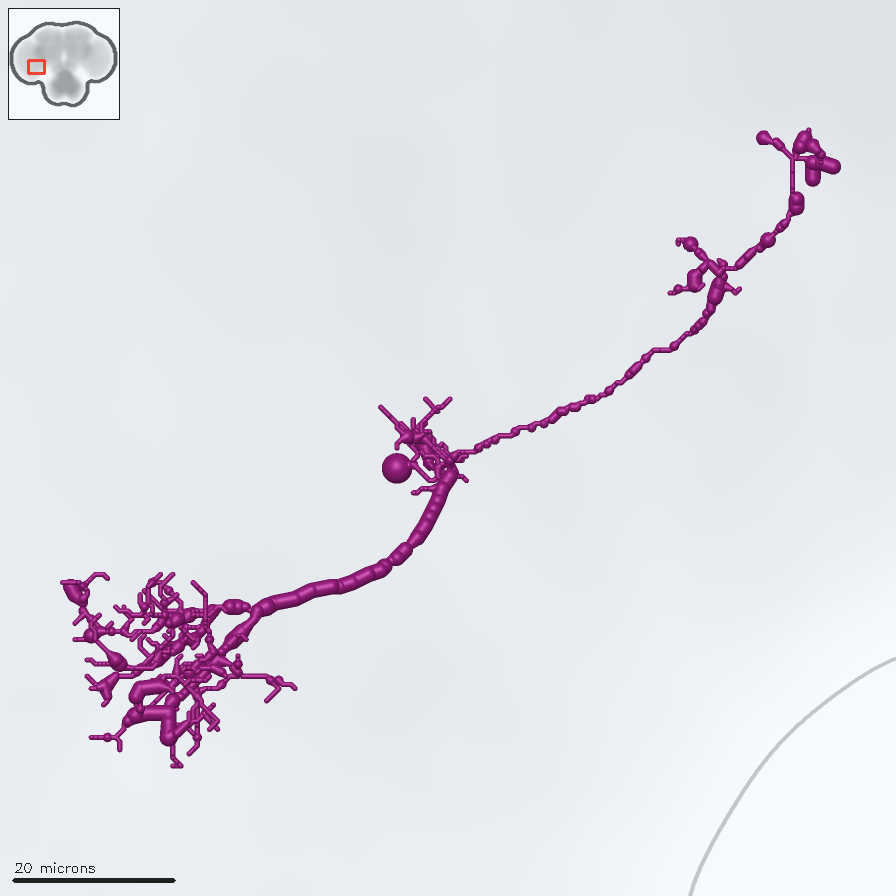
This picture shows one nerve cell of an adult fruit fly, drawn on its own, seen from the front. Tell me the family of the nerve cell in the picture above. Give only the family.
Y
